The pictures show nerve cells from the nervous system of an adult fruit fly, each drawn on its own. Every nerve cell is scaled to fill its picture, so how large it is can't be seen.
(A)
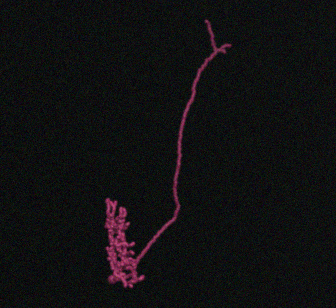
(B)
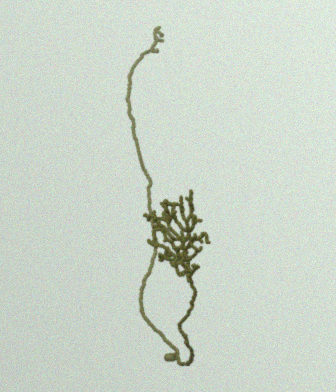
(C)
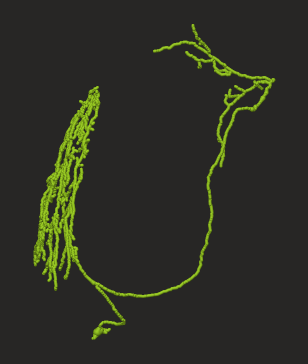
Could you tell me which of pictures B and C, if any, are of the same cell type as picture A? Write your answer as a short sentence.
Picture B is of the same cell type.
